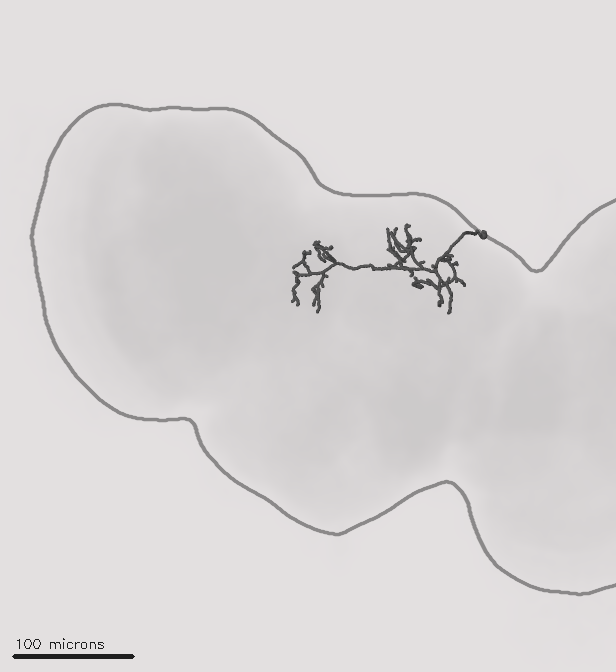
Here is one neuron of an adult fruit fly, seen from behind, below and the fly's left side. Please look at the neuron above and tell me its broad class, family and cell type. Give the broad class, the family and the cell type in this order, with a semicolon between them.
central-brain intrinsic neuron; hemilineage VLPd&p1_posterior; SLP330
